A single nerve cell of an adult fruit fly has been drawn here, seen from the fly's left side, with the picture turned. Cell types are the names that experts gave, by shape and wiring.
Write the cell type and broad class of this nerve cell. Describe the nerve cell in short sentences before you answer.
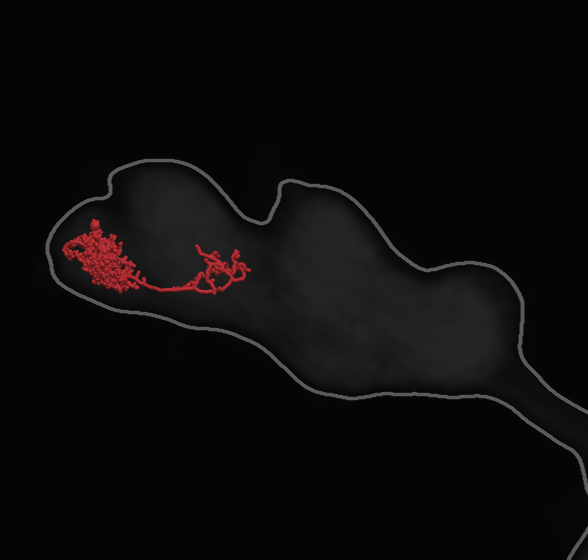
Its cell body lies on the left of the picture. In this view it is more than twice as wide as it is tall. It is of cell type INXXX058. Its broad class is nerve-cord intrinsic neuron.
